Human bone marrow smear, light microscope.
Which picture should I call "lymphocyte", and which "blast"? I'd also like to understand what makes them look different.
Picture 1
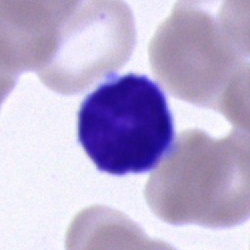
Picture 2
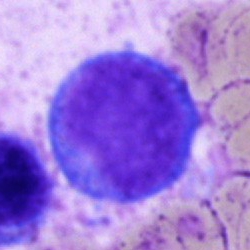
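Let me place them first: picture 1 is the lymphocyte, and picture 2 is the blast. In both, the nucleus takes up nearly the whole cell, so that alone won't separate them.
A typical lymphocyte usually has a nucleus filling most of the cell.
Where they part is the chromatin: in picture 1 it is dense and a very dark blue-purple throughout, while in picture 2 it is fine and evenly spread, with no dense clumps.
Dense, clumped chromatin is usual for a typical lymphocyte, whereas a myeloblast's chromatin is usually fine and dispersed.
Then the cytoplasm: picture 1 leaves no clear rim of it, but picture 2 keeps a thin rim that stains deep blue.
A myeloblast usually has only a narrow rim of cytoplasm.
The outlines differ a little too: picture 1 is roughly round with a slightly bumpy edge and a small pale blue bleb at its upper left, whereas picture 2 is round and smooth. Neither shows any granules, and picture 1 has no vacuoles either. A darker-staining nucleated cell sits at the lower left of picture 2, partly cut off by the edge.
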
